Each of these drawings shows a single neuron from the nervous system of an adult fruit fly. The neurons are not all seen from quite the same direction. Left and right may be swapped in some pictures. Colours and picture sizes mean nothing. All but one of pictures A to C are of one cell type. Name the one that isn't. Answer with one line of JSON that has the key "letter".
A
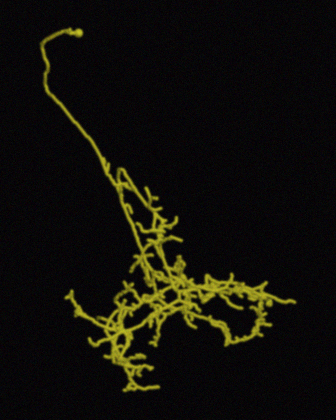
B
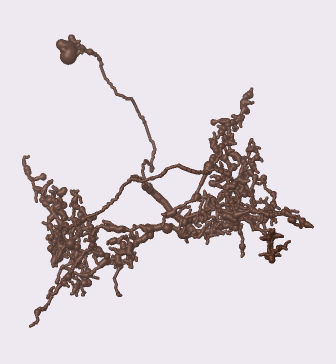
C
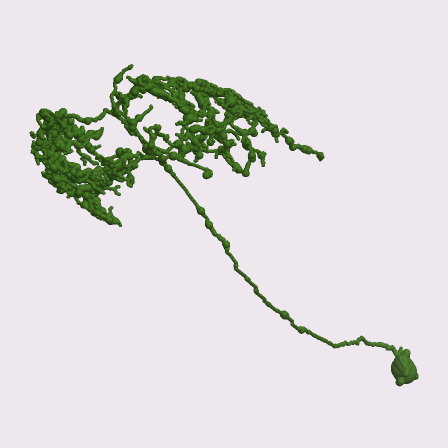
{"letter": "A"}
